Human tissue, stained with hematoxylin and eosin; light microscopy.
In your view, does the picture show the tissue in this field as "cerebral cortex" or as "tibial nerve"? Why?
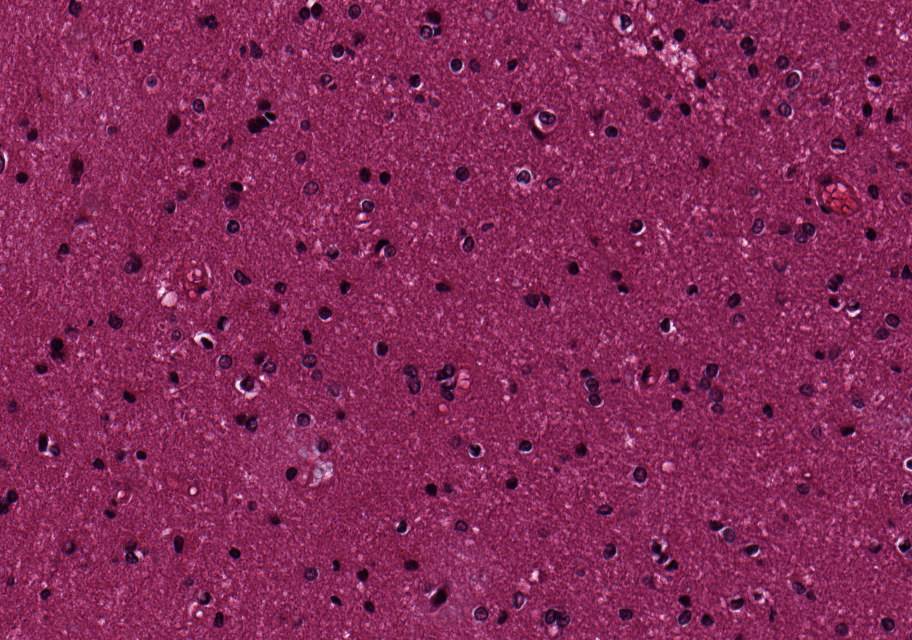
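Cerebral cortex.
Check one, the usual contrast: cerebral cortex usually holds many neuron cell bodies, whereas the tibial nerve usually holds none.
Check two, the layout: the field is one uniform sheet of finely granular pink matrix, cells scattered evenly through it, with no organised units. Check three, the cells: most appear only as small, round, dark nuclei with little visible cytoplasm, many inside clear halos. Check four, the matrix: finely speckled with tiny pale spaces, not built of fibre bundles.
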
